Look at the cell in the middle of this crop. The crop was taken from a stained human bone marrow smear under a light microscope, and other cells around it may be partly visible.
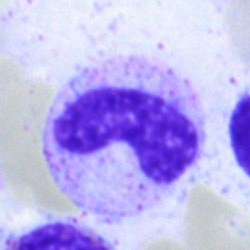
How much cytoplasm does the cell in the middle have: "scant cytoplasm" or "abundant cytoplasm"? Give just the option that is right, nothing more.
Abundant cytoplasm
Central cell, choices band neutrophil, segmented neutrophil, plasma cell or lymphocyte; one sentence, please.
The cell sitting right in the middle is a band neutrophil.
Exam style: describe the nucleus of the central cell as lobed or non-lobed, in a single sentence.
Round, oval or kidney-shaped, the nucleus is one compact mass.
